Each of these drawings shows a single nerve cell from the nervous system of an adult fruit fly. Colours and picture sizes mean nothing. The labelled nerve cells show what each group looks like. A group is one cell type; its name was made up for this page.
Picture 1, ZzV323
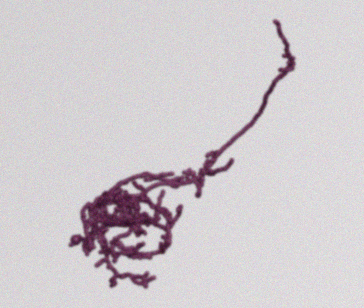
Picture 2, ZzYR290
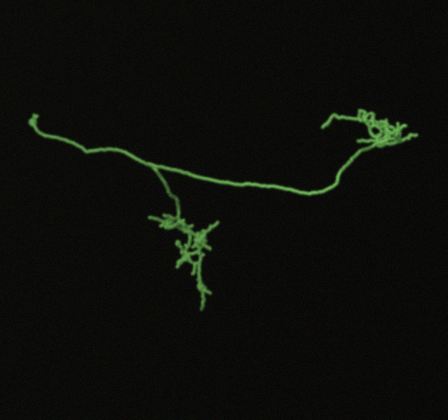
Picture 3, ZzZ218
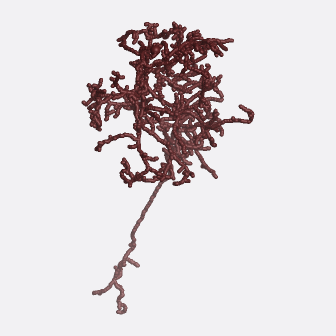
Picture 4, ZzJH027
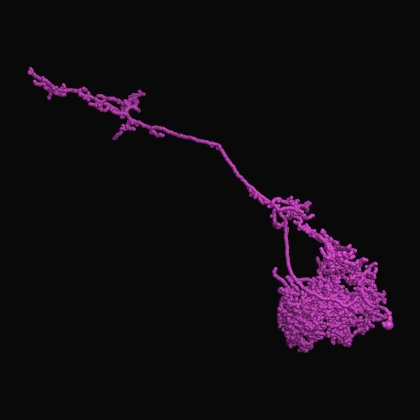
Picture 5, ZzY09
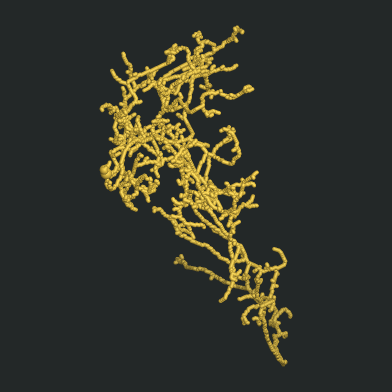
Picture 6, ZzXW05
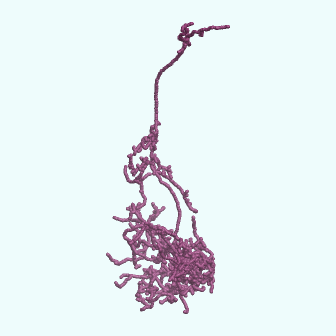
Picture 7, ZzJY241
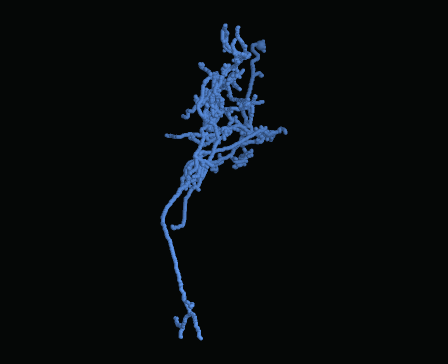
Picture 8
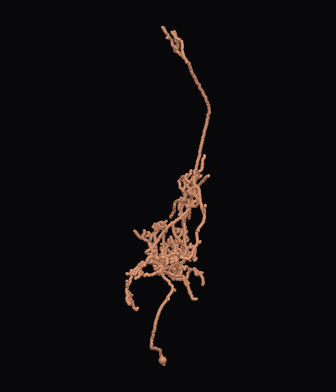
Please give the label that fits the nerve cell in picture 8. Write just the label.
ZzJY241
